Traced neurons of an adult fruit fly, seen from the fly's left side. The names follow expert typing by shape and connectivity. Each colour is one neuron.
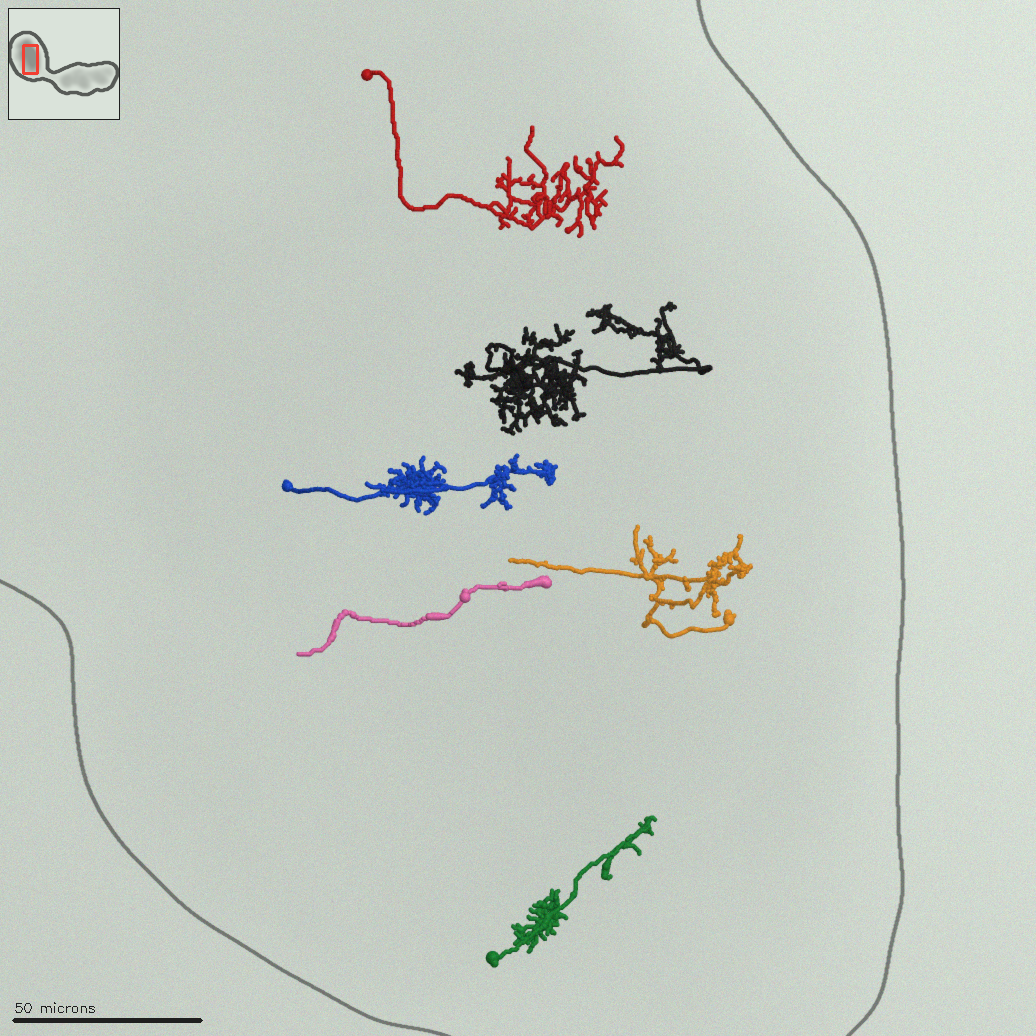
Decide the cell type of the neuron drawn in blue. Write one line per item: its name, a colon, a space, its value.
cell type: Mi4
